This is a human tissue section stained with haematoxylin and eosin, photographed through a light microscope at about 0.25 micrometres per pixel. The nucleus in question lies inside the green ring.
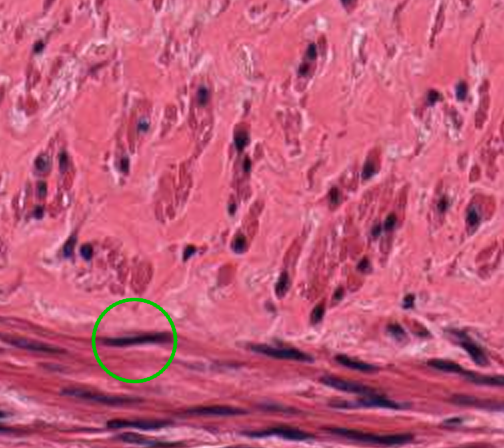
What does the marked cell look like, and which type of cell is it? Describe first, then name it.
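The nucleus is long, thin and rod-like, stretched along the cell's length, and lies in its middle. The nucleus stains dark purple, about as dark as the other elongated nuclei in the band around it. The cytoplasm is pink and drawn out into a thin strand that tapers at both ends, with no sharp border against the pink fibres beside it. The cell lies in a compact band of closely packed, parallel elongated cells, all running the same direction as it. Just above this band is looser pink tissue, holding plumper, rounder nuclei set at varied angles. The marked nucleus belongs to a smooth muscle cell.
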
